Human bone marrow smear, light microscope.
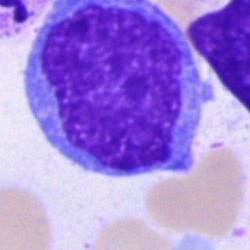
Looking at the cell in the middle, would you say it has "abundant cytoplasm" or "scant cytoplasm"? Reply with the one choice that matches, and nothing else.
Scant cytoplasm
